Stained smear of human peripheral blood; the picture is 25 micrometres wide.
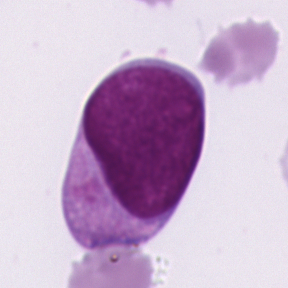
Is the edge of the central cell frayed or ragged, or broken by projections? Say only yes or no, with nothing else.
No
